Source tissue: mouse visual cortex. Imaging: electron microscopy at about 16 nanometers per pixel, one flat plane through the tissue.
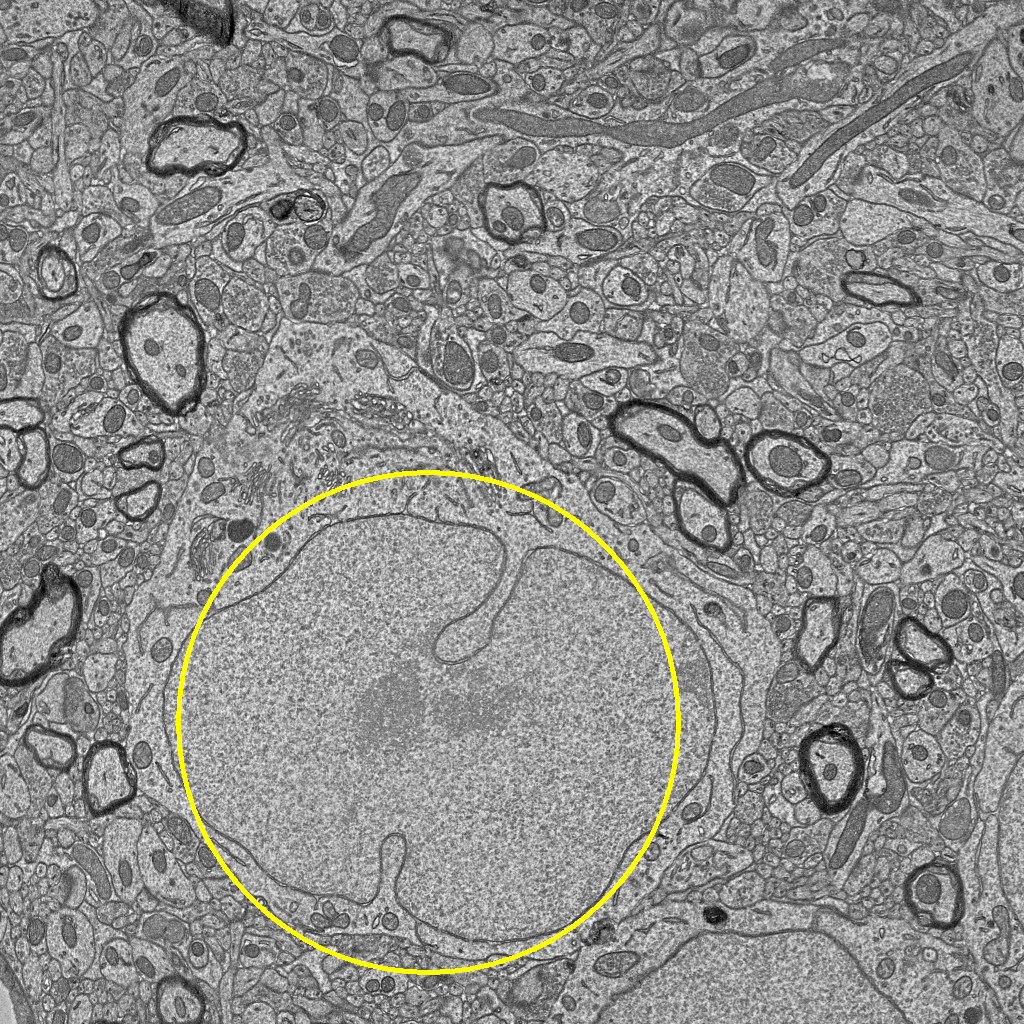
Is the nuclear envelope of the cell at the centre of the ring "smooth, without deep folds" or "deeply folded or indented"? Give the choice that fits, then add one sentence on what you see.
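Deeply folded or indented. The nuclear envelope has two deep, narrow infoldings, one entering from the top and one from the bottom.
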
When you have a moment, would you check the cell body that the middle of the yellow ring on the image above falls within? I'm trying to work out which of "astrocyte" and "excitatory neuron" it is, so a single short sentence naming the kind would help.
This cell body belongs to an excitatory neuron.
